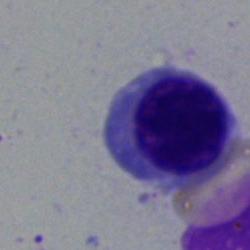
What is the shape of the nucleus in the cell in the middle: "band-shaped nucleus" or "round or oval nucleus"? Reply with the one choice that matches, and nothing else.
Round or oval nucleus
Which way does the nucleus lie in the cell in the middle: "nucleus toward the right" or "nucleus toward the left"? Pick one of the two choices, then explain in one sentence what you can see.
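Nucleus toward the right. The nucleus sits off-centre toward the right side of the cell.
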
